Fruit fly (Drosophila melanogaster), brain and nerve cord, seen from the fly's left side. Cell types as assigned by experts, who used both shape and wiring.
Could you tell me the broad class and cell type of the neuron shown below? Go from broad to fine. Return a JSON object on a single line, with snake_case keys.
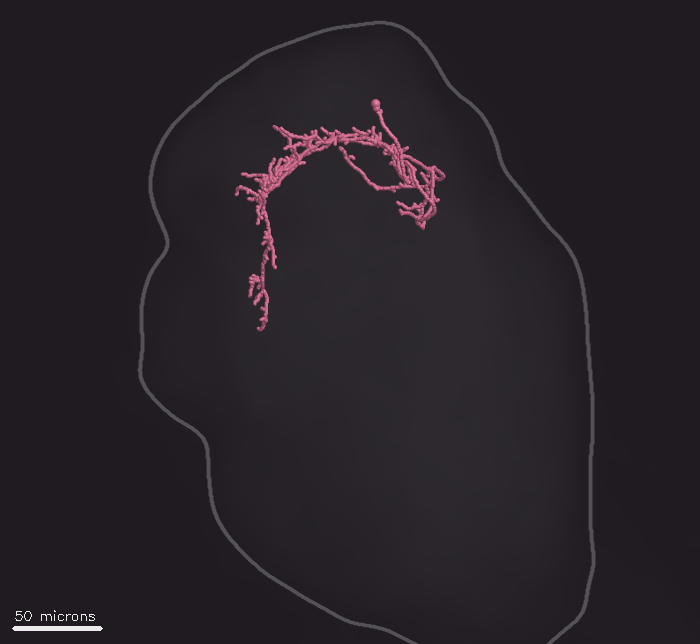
{"broad_class": "central-brain intrinsic neuron", "cell_type": "SIP081"}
